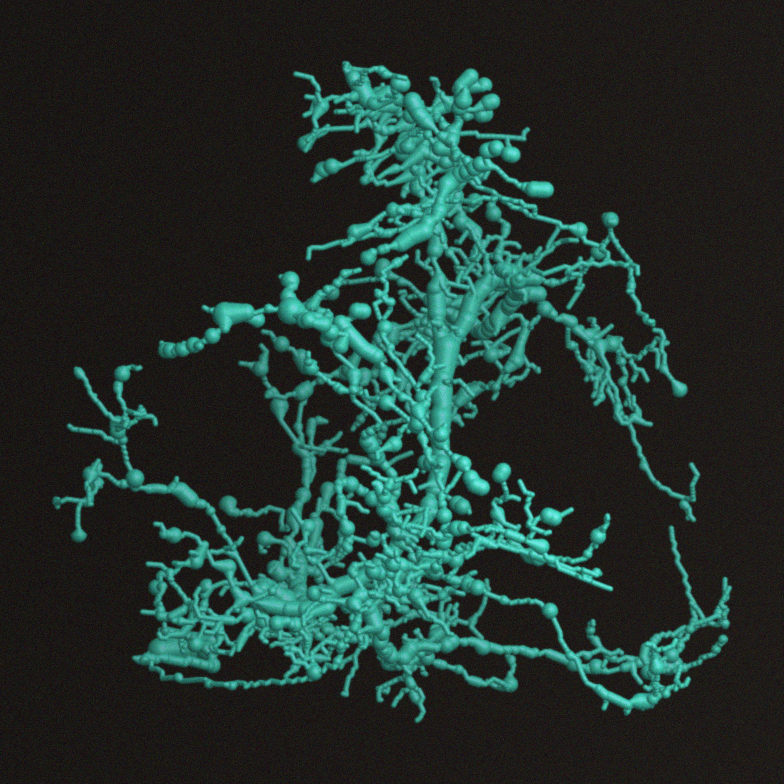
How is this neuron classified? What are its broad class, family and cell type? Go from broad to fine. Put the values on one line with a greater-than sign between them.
nerve-cord intrinsic neuron > hemilineage 16B > IN16B024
